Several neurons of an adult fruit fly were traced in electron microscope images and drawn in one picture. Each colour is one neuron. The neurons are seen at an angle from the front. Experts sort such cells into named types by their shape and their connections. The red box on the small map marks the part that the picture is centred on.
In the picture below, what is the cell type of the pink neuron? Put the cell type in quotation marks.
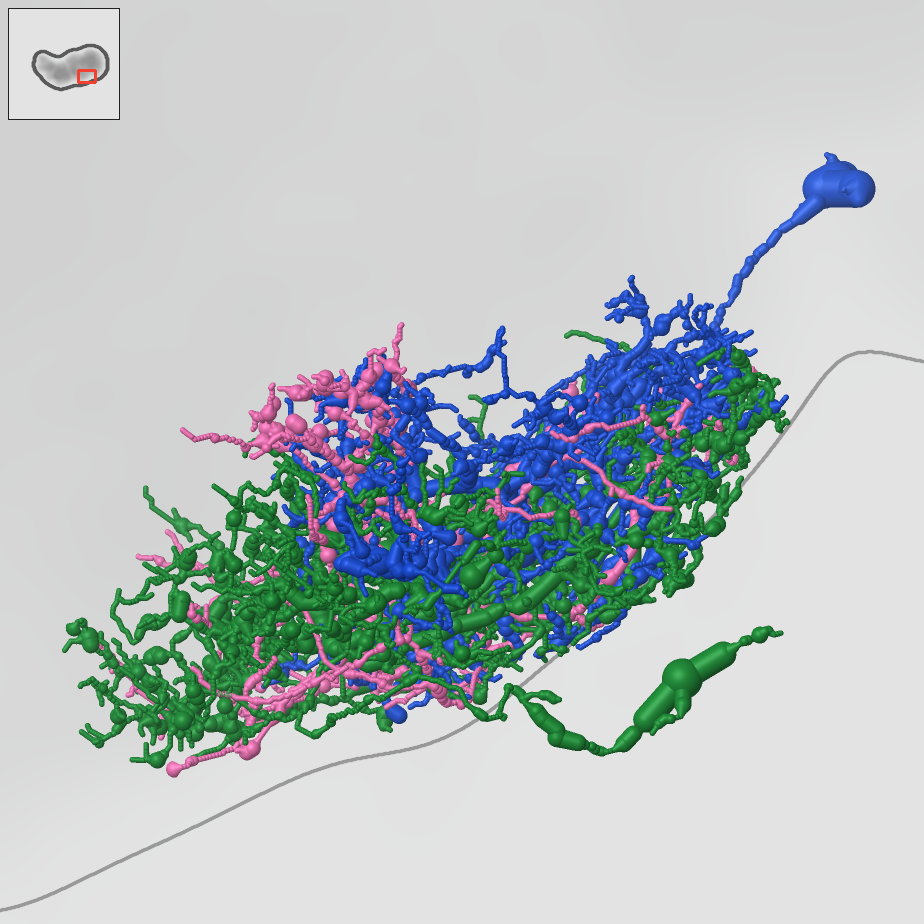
"GNG452"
